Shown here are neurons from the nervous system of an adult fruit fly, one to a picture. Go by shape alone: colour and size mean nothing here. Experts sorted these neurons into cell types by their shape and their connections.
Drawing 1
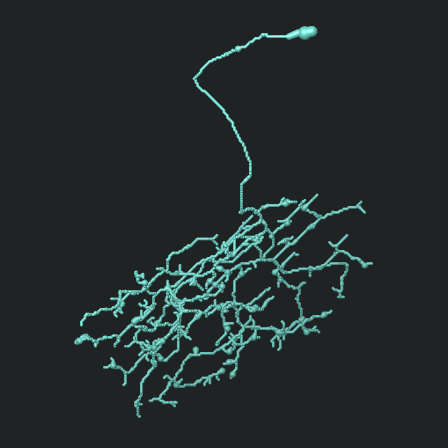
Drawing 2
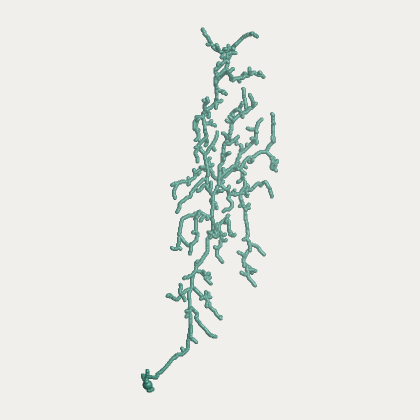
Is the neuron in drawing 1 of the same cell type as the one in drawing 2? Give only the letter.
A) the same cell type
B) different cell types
B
